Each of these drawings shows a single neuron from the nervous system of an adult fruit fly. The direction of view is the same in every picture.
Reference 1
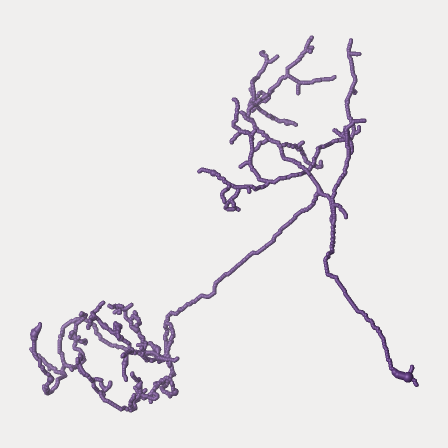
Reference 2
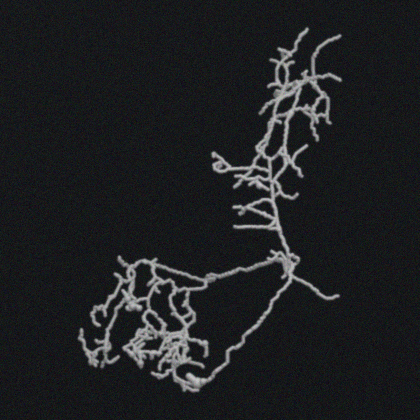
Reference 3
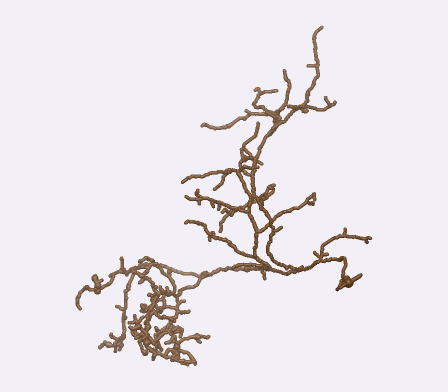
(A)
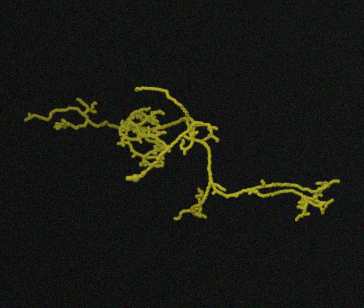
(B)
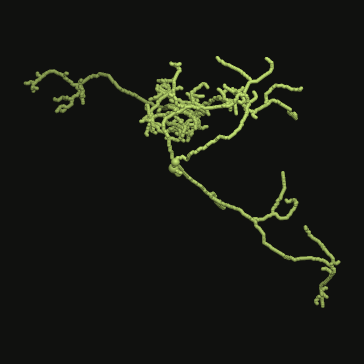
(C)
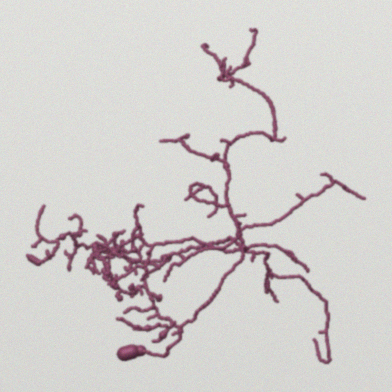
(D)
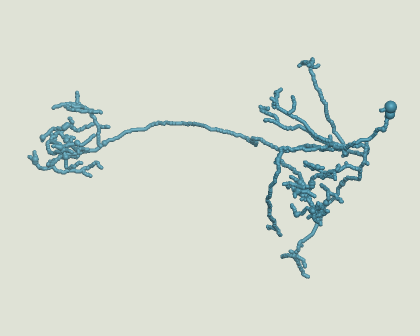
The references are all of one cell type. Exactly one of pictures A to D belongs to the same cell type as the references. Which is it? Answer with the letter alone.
C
